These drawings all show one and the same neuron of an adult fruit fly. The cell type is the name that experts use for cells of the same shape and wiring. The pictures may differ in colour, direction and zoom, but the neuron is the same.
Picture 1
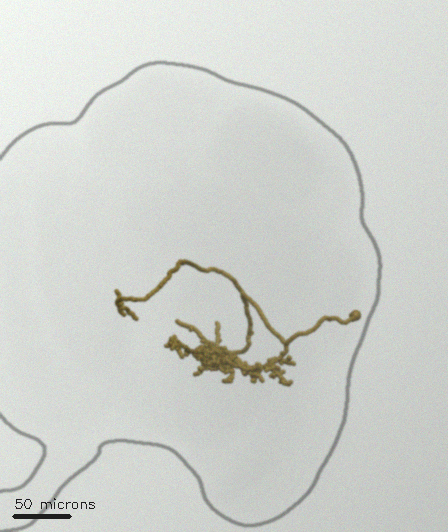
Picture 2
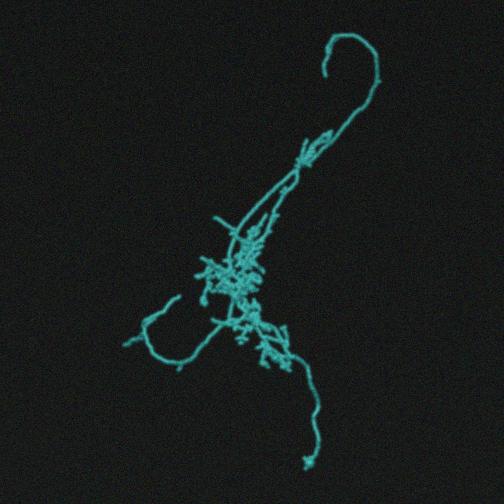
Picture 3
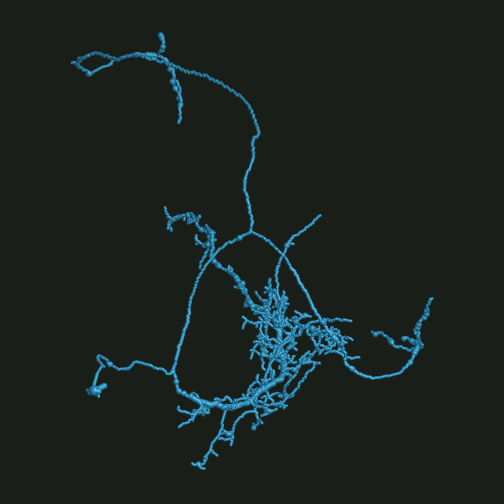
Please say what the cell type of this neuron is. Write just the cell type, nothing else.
CB3646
